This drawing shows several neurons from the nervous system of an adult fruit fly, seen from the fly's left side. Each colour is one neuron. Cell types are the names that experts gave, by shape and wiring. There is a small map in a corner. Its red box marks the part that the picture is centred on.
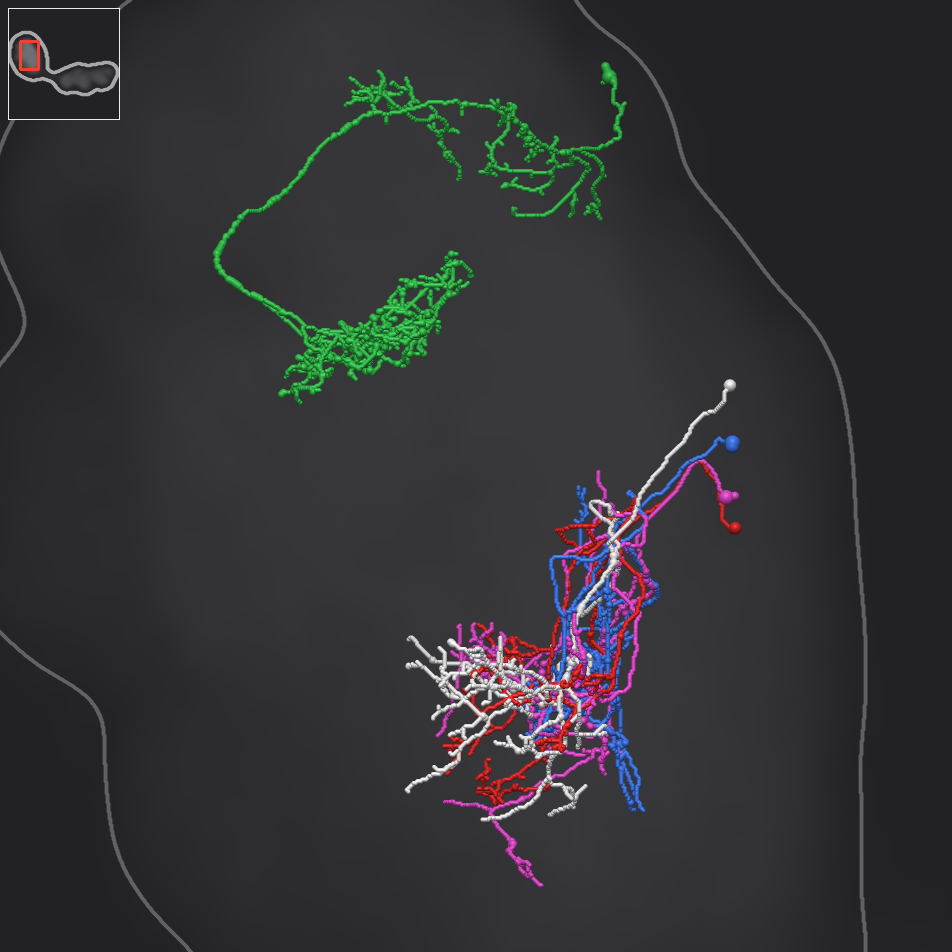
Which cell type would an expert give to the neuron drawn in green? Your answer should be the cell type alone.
FB2H_b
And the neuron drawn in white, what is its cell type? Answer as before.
CB2972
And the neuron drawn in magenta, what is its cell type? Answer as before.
CB2935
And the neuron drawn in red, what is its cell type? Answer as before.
CB0320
